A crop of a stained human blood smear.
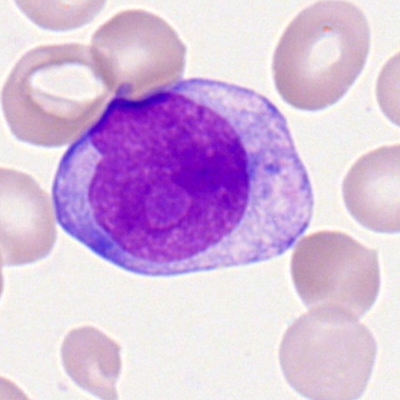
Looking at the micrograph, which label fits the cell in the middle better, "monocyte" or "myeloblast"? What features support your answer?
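This is a myeloblast. Its nucleus lies off-centre toward the left, so the band of cytoplasm on the right is the wider one. The chromatin is fine and evenly dispersed, not clumped. A pale, rounded nucleolus shows in the lower part of the nucleus. A few fine purplish-red granules are scattered through the cytoplasm.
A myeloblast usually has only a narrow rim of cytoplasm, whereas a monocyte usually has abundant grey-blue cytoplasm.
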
